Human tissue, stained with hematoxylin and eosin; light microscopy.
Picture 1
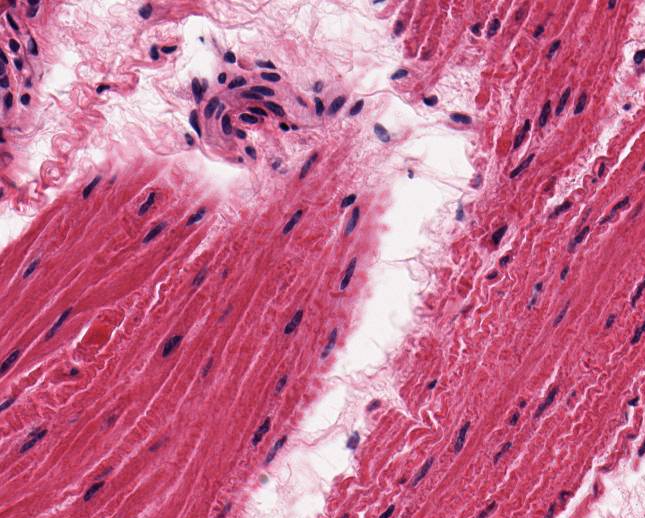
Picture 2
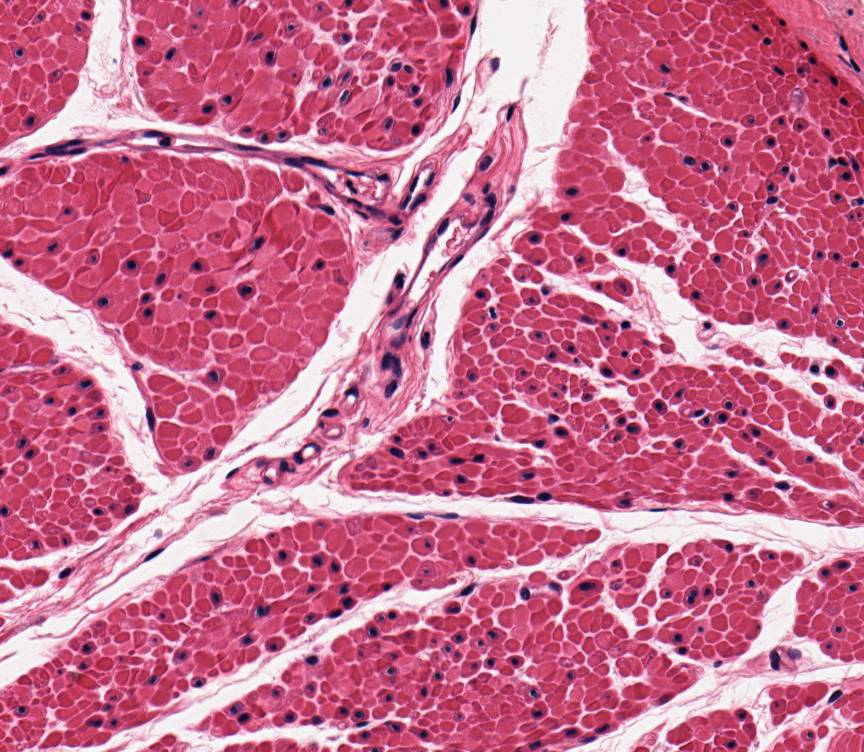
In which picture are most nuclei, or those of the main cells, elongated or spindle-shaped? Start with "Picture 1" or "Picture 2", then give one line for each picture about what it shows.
Picture 1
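What picture 1 shows: The nuclei within the fibres are elongated ovals lying parallel to the fibres' long axis.
What picture 2 shows: Where a nucleus is present it is round, dark and central within the cell profile.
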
